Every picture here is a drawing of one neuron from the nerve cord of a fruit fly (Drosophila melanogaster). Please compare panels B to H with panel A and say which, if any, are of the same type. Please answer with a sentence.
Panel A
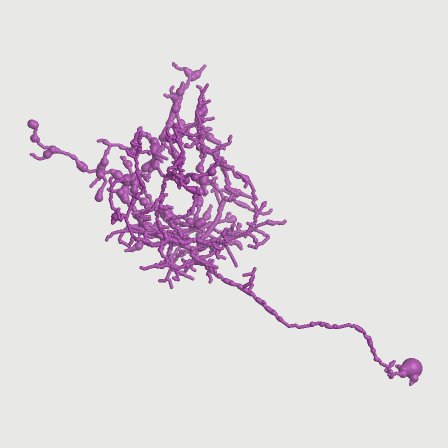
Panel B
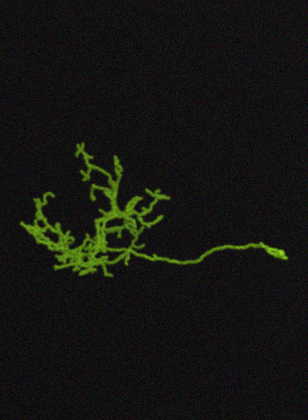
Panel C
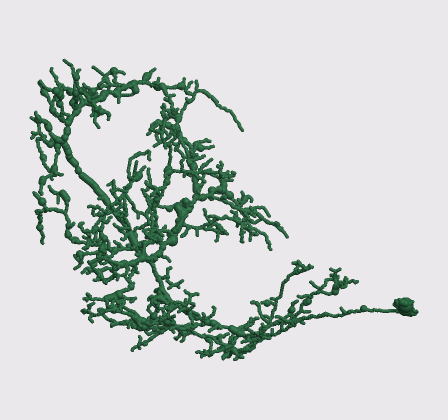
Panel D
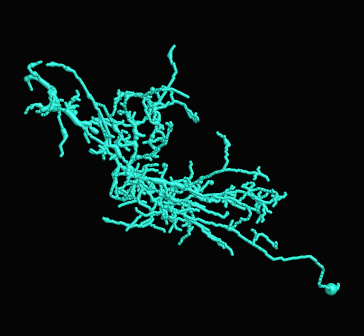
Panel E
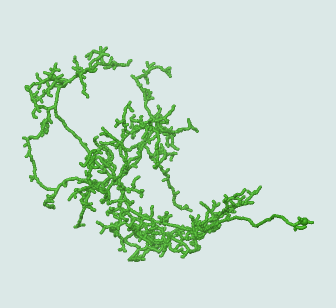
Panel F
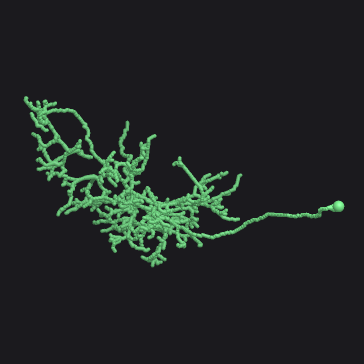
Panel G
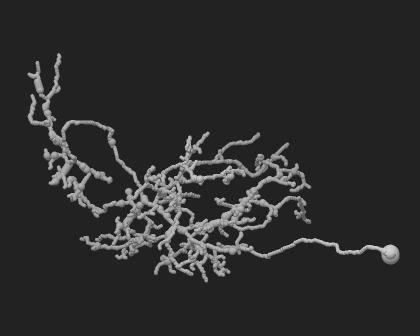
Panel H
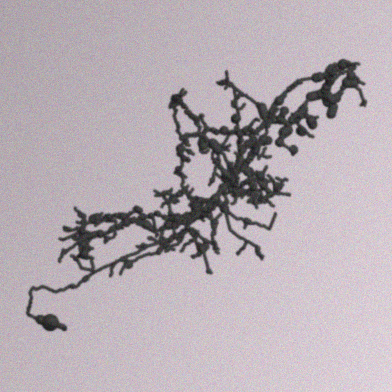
Panel D, panel F, panel G and panel H are of the same cell type.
